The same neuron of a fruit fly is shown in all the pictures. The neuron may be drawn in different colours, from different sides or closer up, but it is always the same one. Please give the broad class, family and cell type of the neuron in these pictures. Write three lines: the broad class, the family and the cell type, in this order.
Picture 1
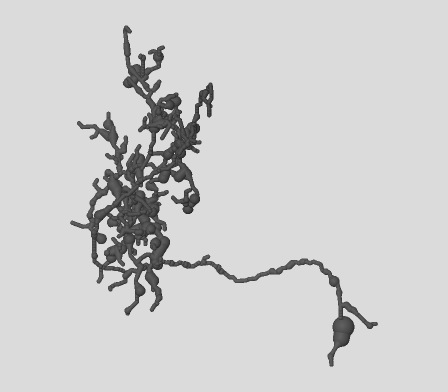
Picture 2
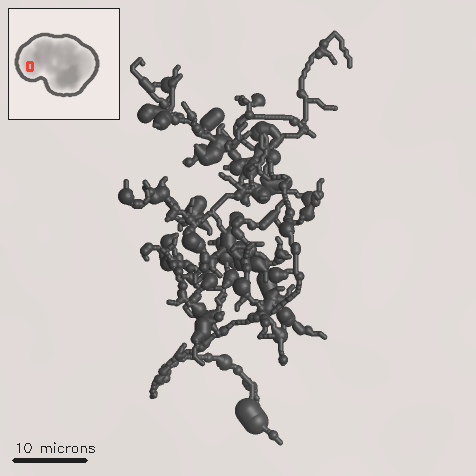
optic-lobe intrinsic neuron
Dm
Dm12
